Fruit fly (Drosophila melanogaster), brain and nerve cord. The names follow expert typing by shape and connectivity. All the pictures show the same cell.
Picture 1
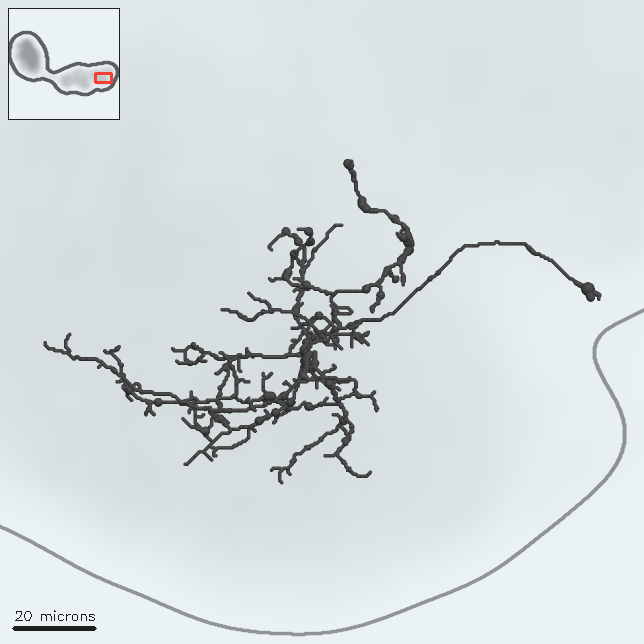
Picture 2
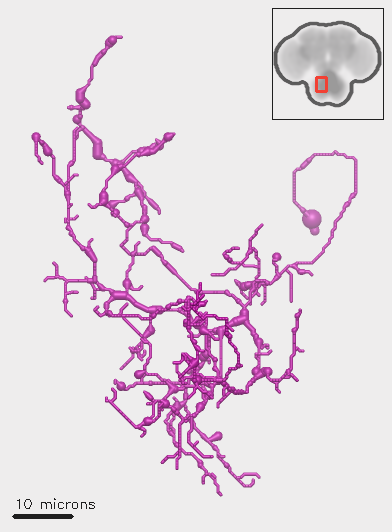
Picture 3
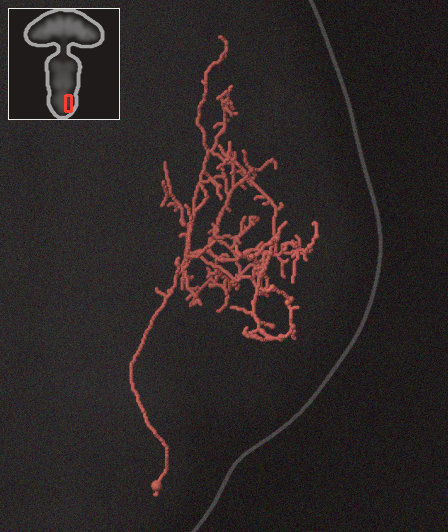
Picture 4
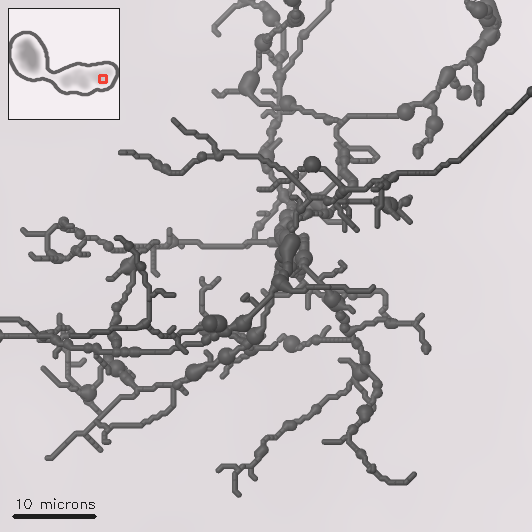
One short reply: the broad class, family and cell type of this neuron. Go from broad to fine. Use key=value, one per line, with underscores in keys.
broad_class=nerve-cord intrinsic neuron
family=hemilineage 20A.22A
cell_type=IN20A.22A073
